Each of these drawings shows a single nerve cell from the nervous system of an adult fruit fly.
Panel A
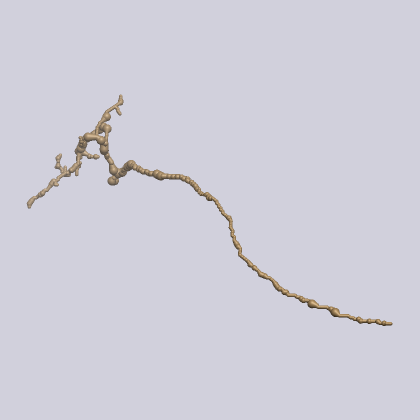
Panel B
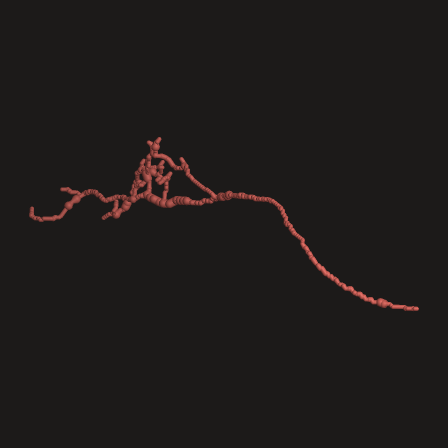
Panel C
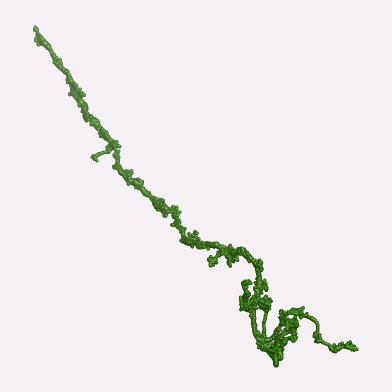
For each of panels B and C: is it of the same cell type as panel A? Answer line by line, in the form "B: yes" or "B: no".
B: yes
C: no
